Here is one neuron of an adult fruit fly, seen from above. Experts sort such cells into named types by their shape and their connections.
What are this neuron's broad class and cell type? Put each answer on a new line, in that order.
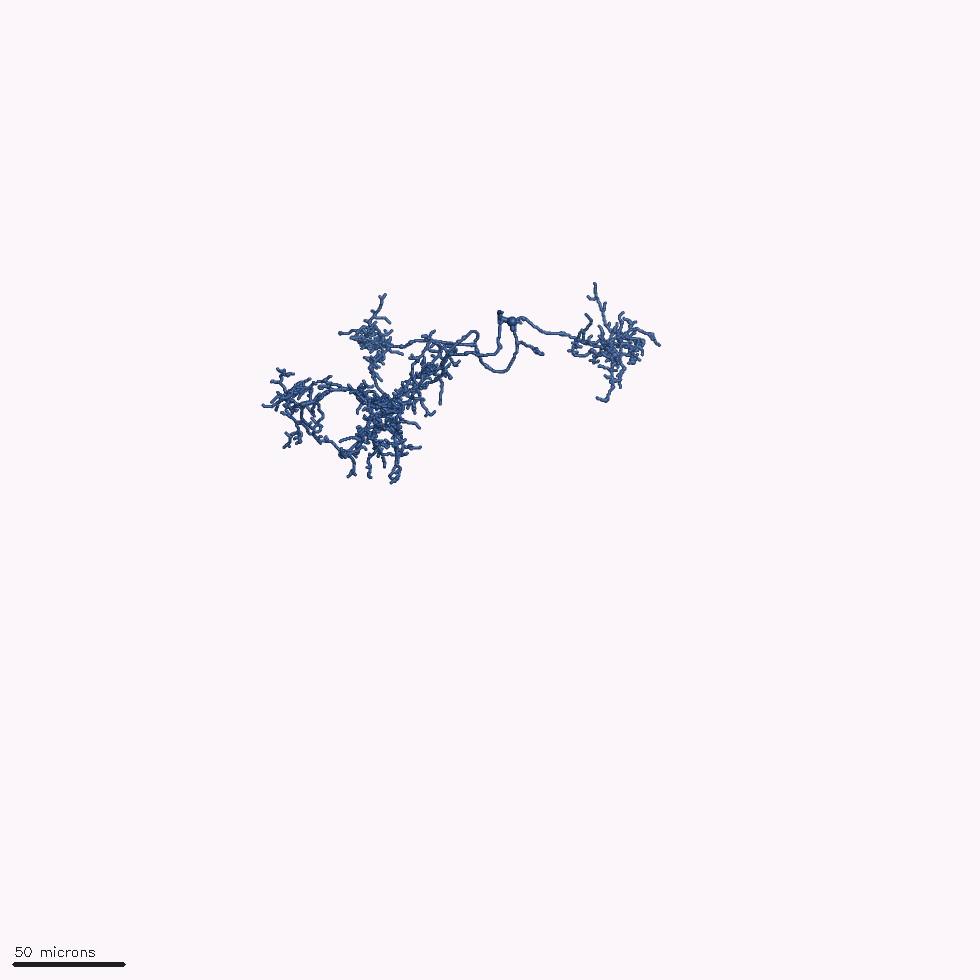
central-brain intrinsic neuron
CRE025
